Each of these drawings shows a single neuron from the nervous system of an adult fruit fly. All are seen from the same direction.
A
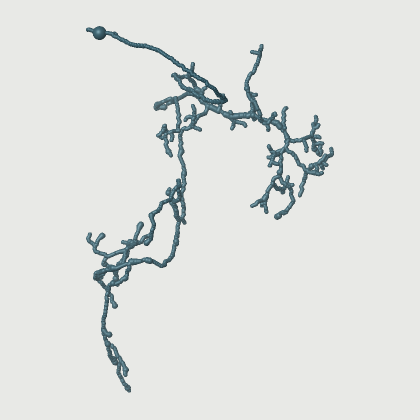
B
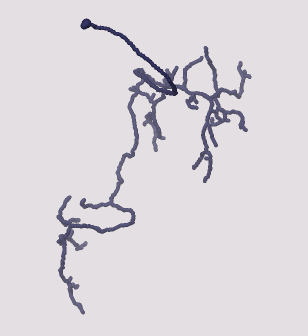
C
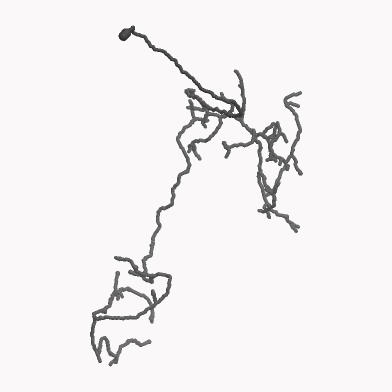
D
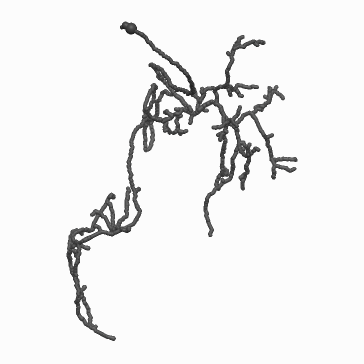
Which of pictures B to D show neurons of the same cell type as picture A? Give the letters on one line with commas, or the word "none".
B, C, D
